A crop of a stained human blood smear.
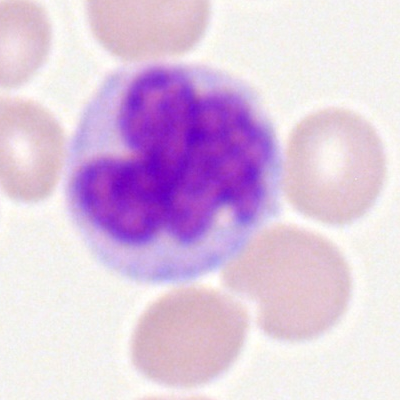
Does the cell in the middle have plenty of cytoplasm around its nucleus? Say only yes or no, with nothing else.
No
